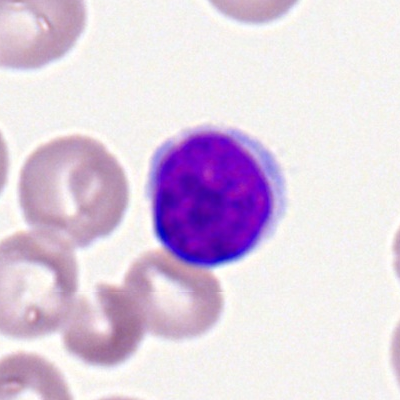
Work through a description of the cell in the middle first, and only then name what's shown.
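Checking each feature in turn, the outline is round and smooth. The chromatin comes next, dark purple and coarsely clumped. Last, the cytoplasm is pale blue and forms only a thin rim around the nucleus. The cell is a lymphocyte.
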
